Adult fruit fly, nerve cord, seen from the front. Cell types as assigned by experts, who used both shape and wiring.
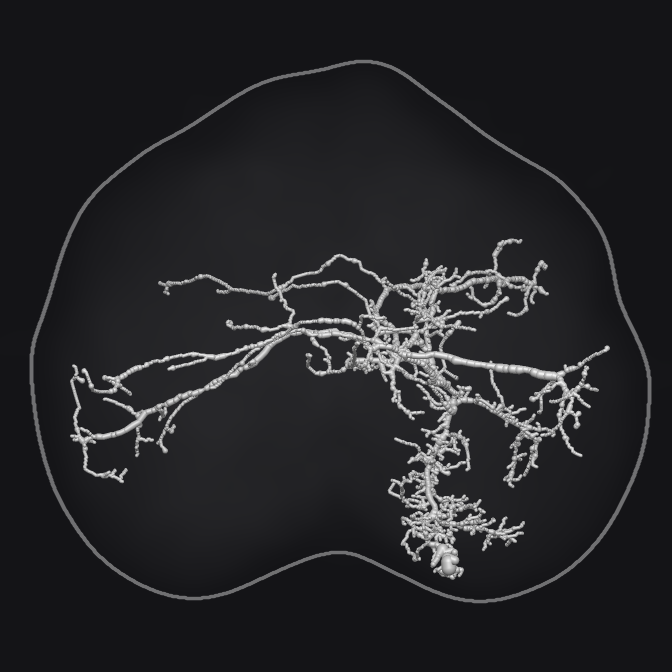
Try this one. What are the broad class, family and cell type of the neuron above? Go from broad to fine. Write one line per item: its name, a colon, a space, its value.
broad class: ascending neuron
family: hemilineage 04A
cell type: AN04A001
